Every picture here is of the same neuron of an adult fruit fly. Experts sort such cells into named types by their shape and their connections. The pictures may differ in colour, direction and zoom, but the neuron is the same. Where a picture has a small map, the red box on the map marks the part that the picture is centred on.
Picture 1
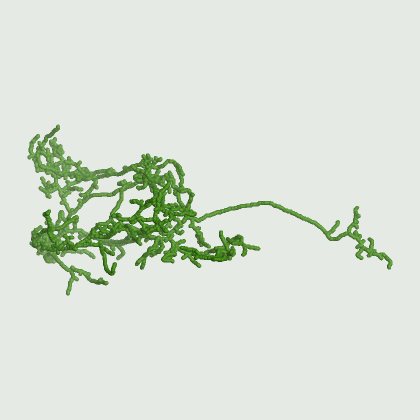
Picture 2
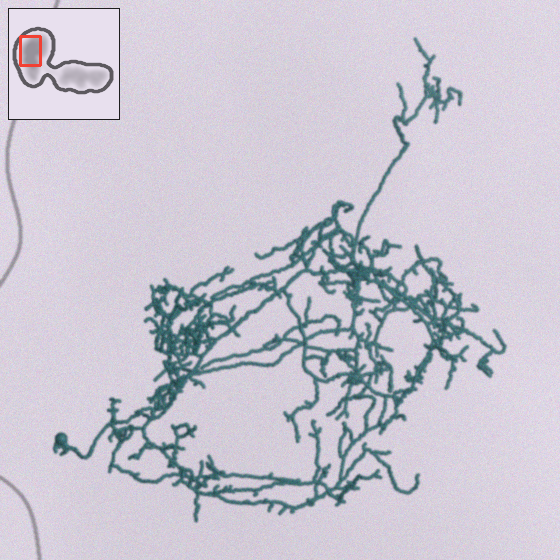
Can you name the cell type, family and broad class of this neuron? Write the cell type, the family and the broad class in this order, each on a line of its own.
CL071_a
hemilineage SLPa&l1_anterior
central-brain intrinsic neuron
